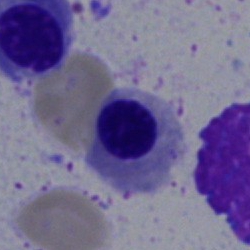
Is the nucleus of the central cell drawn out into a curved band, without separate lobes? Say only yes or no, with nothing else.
No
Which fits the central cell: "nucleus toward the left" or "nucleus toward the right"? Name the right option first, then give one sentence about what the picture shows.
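Nucleus toward the left. The nucleus sits off-centre toward the upper left, leaving a wider rim of cytoplasm toward the lower right.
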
